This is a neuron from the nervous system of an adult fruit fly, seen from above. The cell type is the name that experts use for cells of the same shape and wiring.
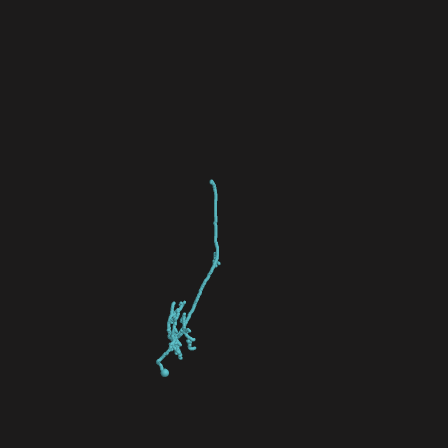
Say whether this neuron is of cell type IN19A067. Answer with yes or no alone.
no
